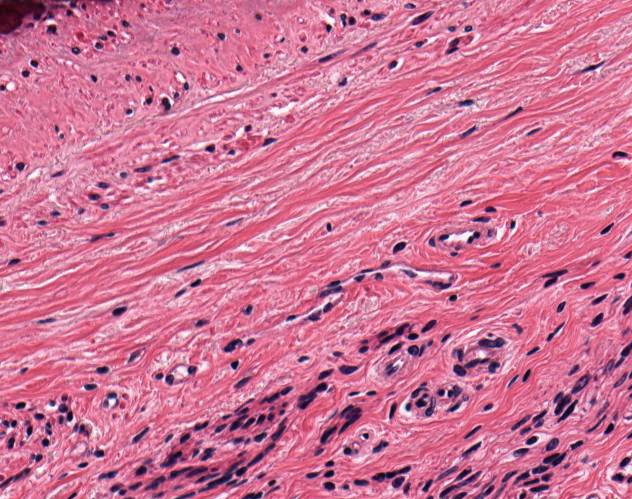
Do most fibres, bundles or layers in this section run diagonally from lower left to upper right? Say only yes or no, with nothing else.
Yes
